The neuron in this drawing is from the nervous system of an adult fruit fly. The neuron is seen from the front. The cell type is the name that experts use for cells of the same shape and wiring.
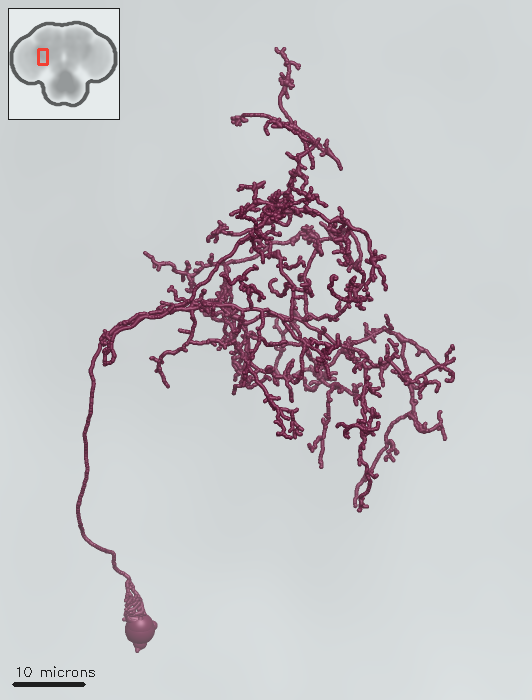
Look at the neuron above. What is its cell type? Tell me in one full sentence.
As a matter of cell type, the neuron is CB3233.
